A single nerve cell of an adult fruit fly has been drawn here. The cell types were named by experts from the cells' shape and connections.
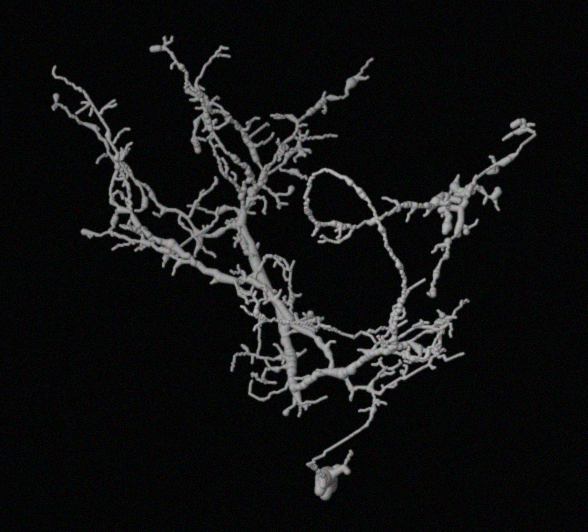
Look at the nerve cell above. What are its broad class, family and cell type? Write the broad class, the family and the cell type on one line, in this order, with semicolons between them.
nerve-cord intrinsic neuron; hemilineage 17A; dMS2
